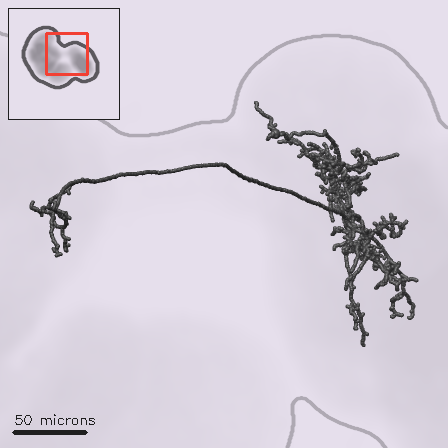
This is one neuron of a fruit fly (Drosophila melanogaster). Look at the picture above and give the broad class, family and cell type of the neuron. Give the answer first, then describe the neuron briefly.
This is an ascending neuron. The family is hemilineage 08B. Its cell type is AN08B059. By the scale bar it is about 250 microns wide in this view. In this view it is wider than it is tall.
